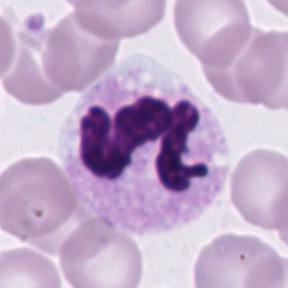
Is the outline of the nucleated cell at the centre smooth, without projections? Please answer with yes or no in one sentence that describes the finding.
Yes, in outline this cell is smooth rather than rough.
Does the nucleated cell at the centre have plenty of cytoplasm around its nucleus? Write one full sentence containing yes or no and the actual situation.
Yes, abundant cytoplasm encircles the nucleus of the cell.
